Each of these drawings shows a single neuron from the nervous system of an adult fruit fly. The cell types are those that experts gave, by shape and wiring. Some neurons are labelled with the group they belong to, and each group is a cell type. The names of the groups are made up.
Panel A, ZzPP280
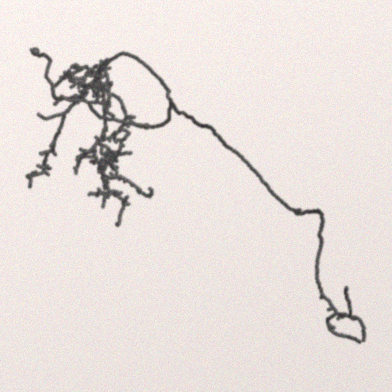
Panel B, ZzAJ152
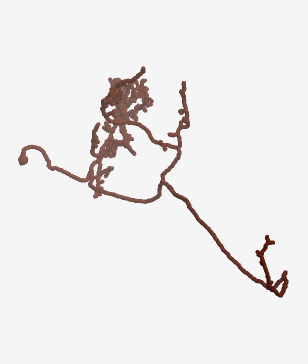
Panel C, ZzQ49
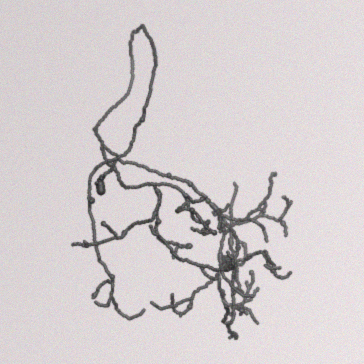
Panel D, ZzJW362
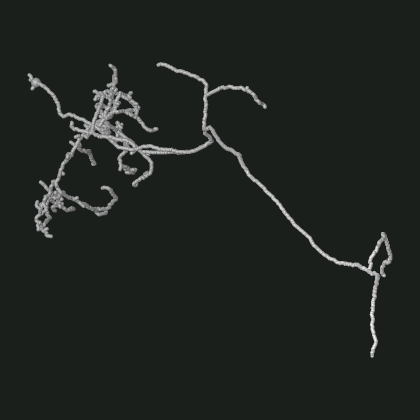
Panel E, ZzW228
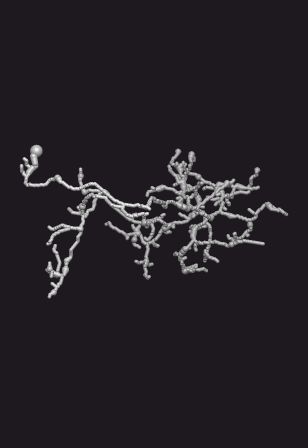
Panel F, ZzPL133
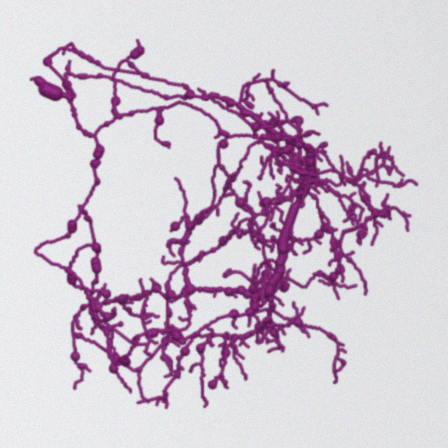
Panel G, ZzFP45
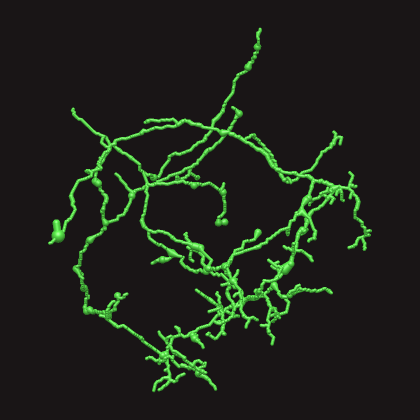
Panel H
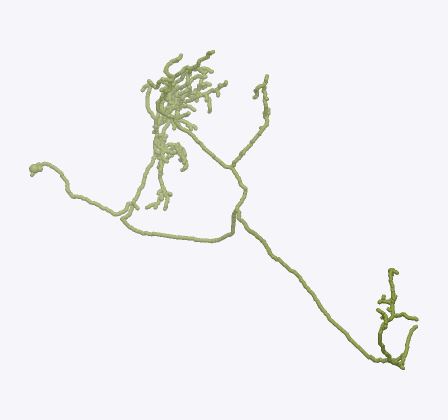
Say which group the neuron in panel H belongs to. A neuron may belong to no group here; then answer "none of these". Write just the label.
ZzAJ152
